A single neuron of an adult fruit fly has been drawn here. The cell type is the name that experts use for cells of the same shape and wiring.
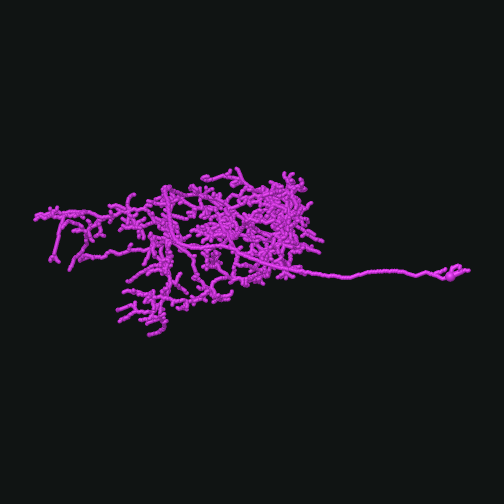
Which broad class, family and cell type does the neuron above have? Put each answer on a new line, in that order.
nerve-cord intrinsic neuron
hemilineage 02A
IN02A019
